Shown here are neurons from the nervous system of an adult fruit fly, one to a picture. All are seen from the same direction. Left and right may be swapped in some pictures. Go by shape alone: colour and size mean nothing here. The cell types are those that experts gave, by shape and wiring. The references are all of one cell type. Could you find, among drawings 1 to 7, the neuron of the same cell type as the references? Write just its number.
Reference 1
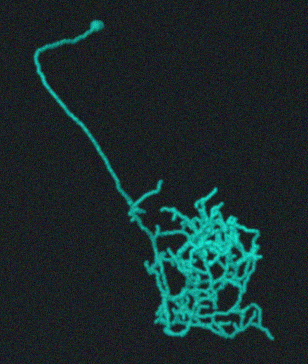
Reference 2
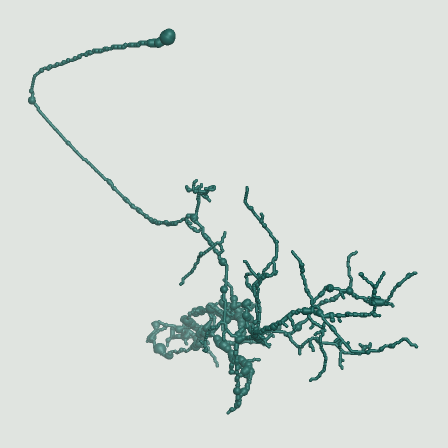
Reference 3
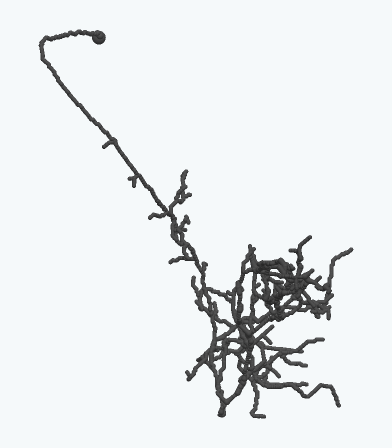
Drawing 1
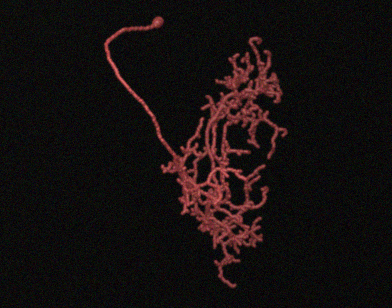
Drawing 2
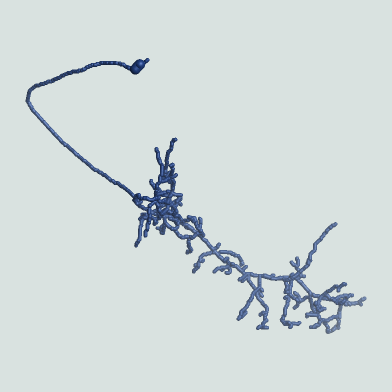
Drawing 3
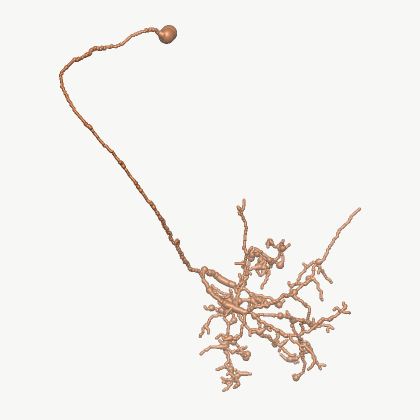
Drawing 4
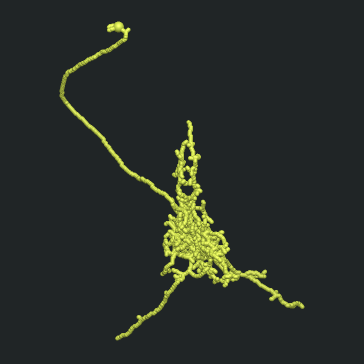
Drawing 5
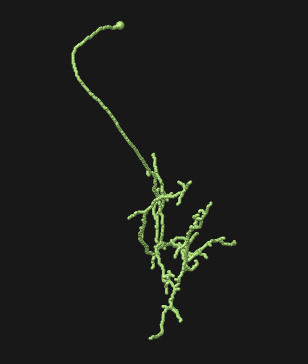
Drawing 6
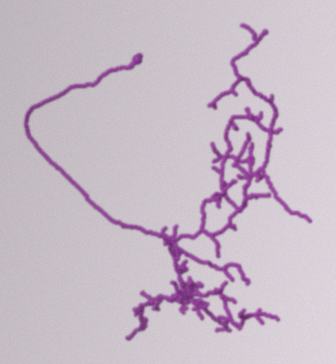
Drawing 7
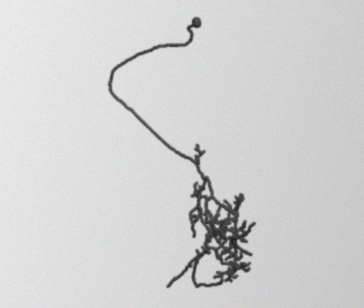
5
